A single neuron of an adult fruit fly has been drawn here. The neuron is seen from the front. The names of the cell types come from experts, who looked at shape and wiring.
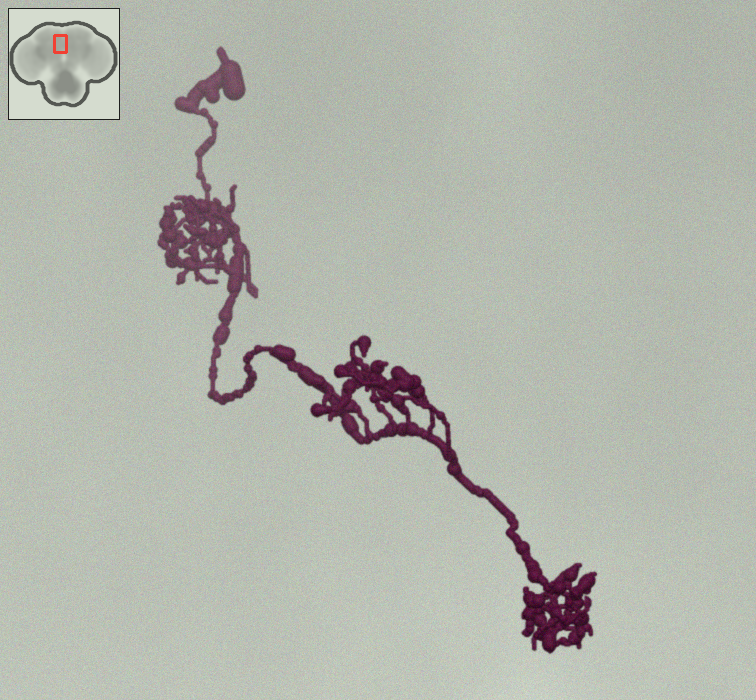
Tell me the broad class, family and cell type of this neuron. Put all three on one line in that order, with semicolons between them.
central-brain intrinsic neuron; class CX; PFNd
